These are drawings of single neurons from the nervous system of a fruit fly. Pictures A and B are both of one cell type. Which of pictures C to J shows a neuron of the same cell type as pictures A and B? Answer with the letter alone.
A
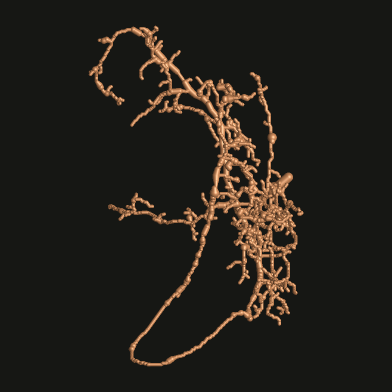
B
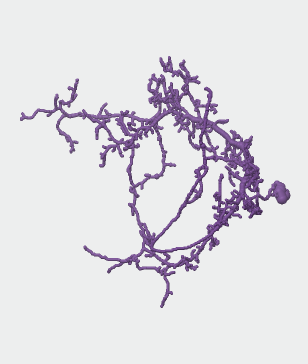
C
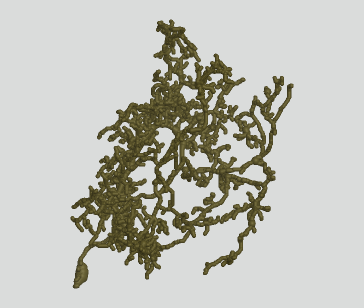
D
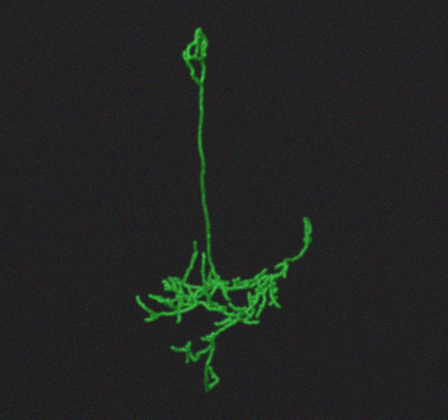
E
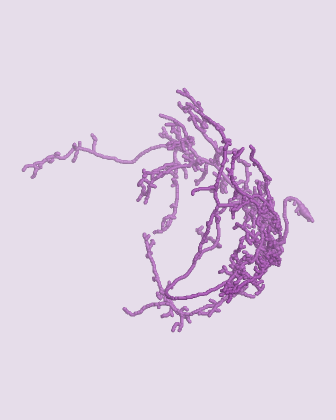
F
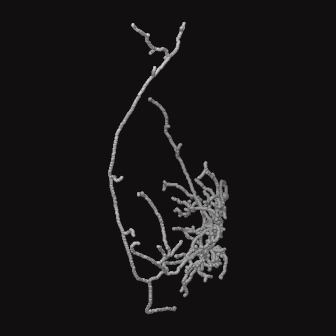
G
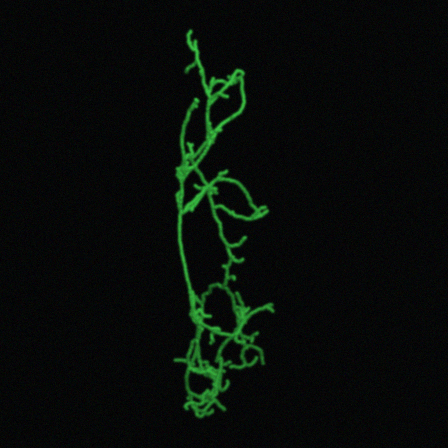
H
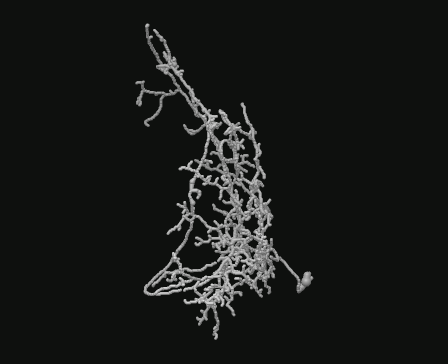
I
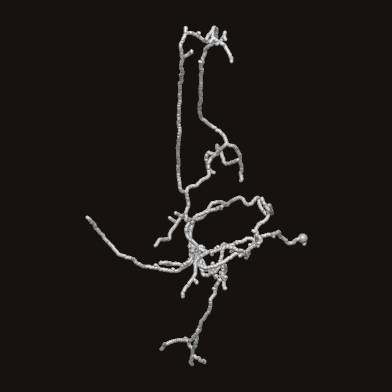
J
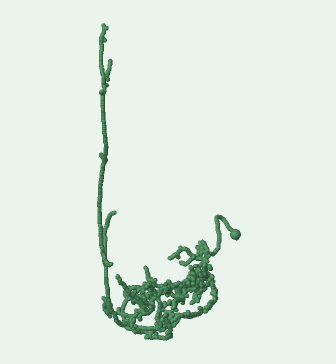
E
